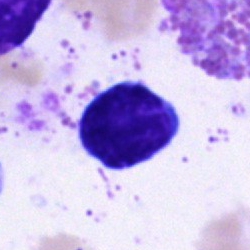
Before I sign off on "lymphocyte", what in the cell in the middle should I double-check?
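What is shown here is in keeping with a lymphocyte. The cytoplasm is scant, forming at most a barely visible rim around the nucleus, and this agrees with the name.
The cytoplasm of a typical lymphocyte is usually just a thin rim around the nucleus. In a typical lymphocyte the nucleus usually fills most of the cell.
The chromatin is dense and stains dark blue-purple. No granules are seen over the cell. The cell outline is smooth, without surface projections.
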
